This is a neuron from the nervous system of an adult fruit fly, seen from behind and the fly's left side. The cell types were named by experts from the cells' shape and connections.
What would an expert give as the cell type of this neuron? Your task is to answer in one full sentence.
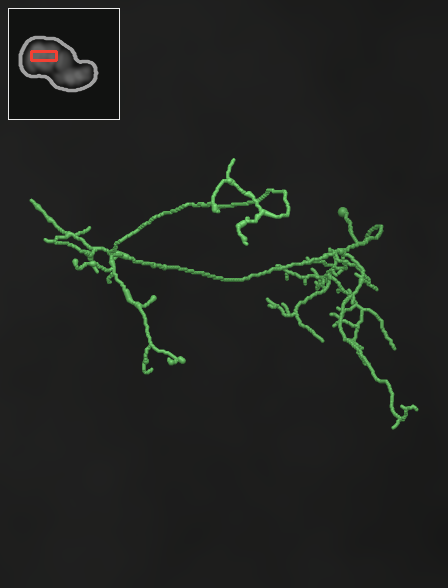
The cell type carried by this neuron is LAL090.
